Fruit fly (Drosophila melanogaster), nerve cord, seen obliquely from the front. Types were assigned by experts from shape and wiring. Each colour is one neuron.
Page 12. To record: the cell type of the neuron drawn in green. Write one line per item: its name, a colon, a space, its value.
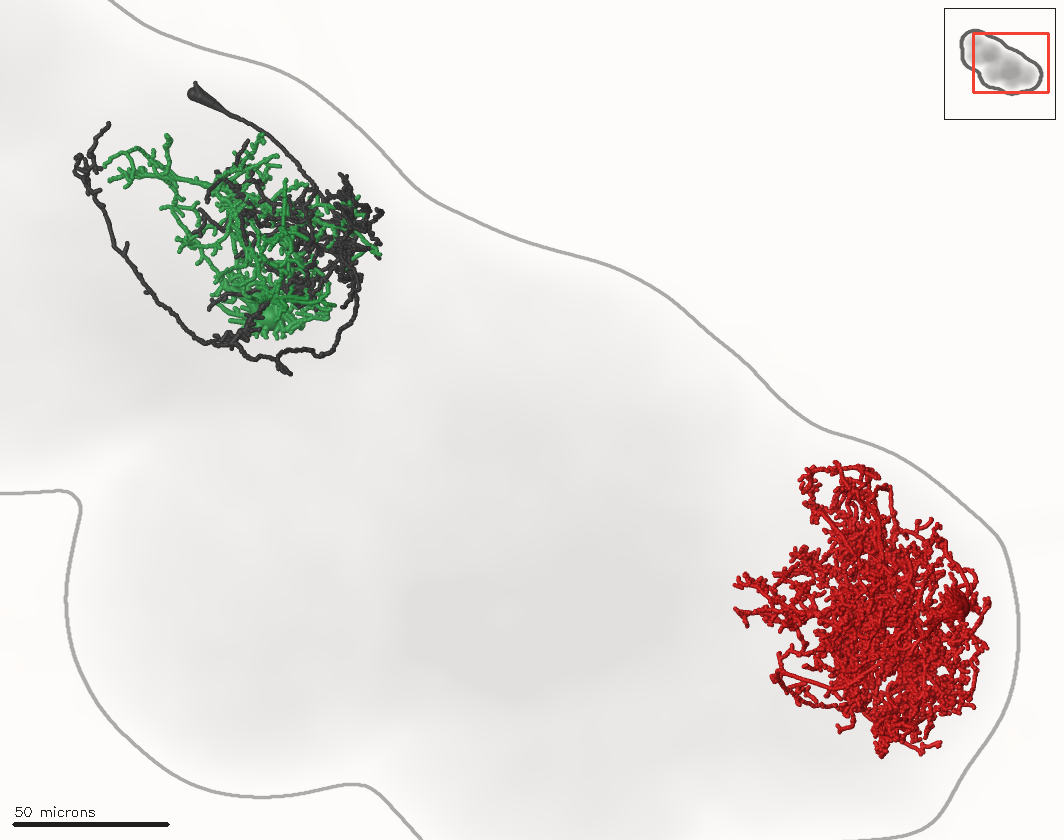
cell type: Ti extensor MN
